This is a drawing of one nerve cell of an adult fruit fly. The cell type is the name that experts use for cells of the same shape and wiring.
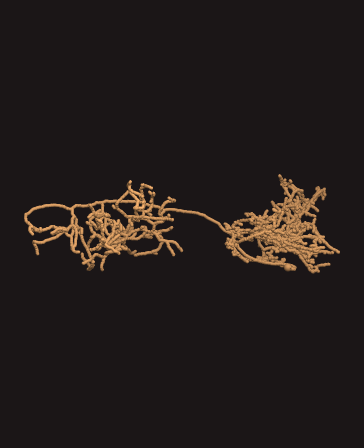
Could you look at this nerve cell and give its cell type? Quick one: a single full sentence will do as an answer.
The type assigned to this nerve cell is AN10B015.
